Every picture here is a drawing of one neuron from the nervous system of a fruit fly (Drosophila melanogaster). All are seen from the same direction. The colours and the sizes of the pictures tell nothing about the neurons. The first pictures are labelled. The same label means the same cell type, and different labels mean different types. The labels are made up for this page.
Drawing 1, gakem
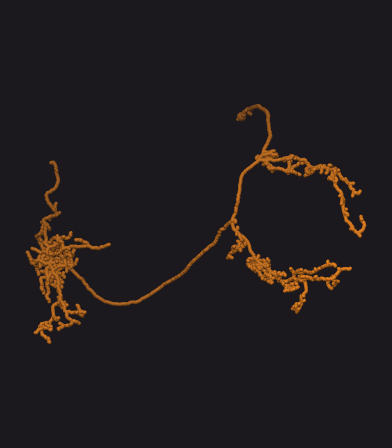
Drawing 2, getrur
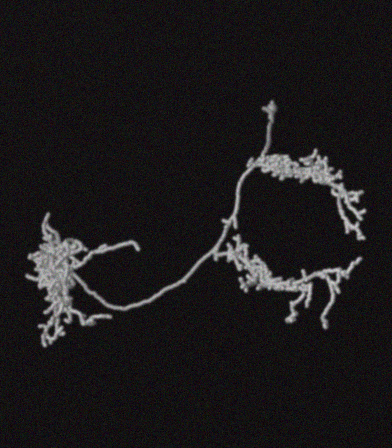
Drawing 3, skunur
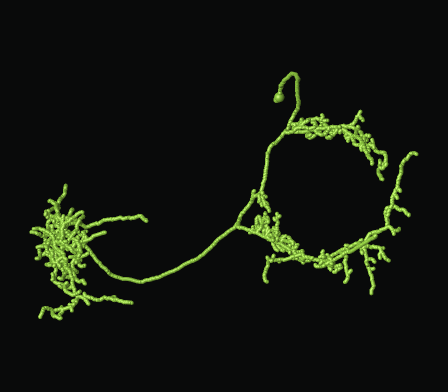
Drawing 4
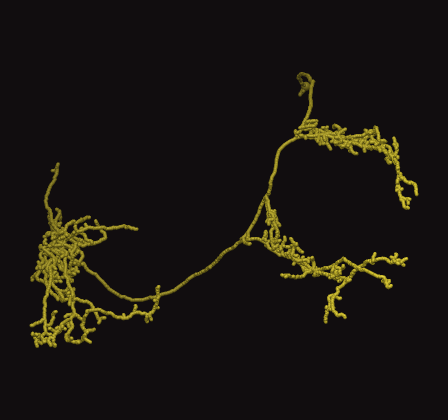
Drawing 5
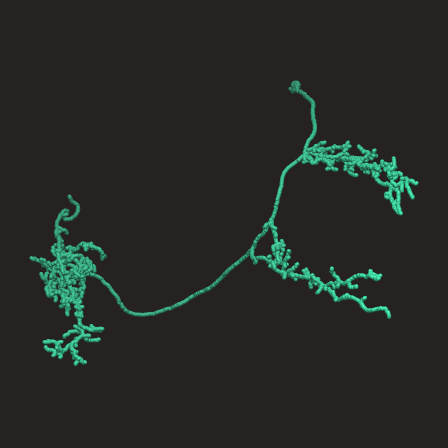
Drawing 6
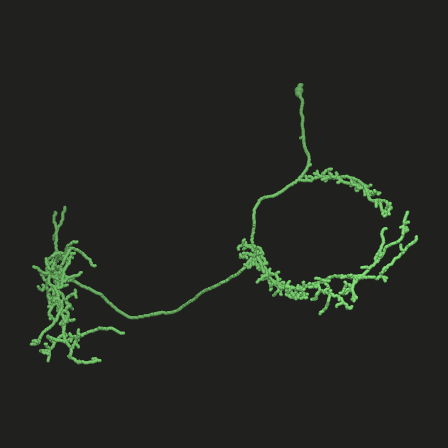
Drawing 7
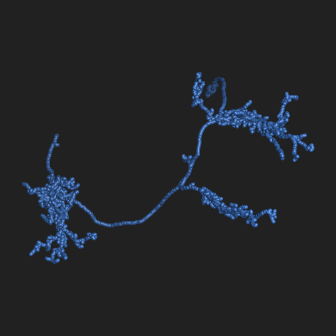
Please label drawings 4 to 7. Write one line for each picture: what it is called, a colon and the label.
4: getrur
5: gakem
6: skunur
7: gakem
